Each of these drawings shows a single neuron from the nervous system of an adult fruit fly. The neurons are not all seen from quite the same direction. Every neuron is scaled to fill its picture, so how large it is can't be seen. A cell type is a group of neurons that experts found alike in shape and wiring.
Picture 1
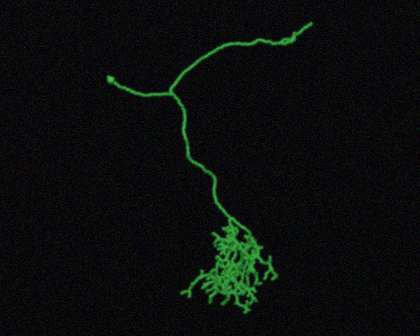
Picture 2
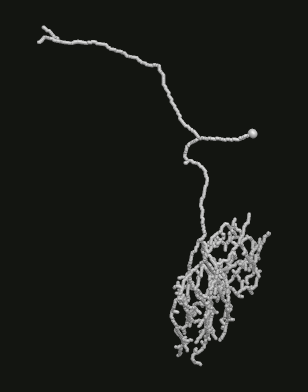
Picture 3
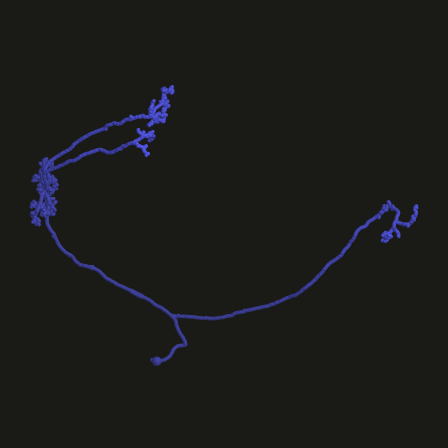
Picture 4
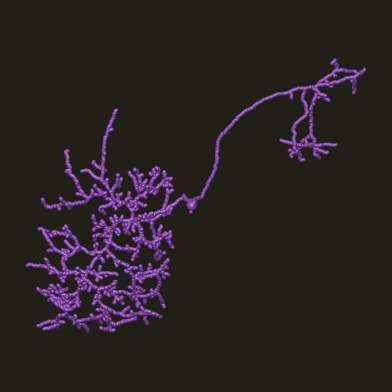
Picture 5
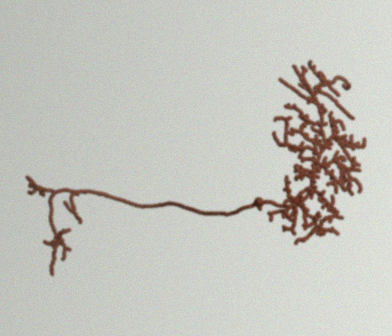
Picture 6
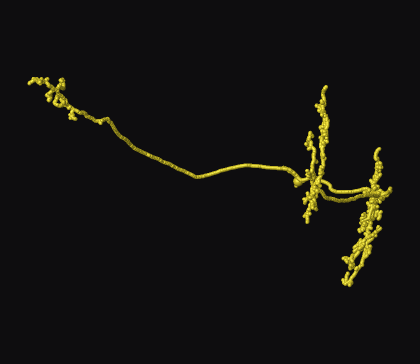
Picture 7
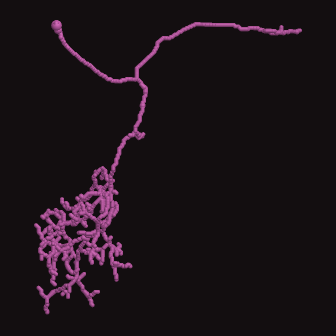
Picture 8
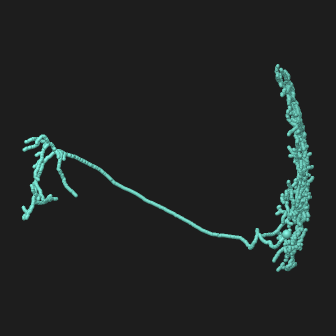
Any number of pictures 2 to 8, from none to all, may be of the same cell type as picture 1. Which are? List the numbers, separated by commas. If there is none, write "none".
2, 7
